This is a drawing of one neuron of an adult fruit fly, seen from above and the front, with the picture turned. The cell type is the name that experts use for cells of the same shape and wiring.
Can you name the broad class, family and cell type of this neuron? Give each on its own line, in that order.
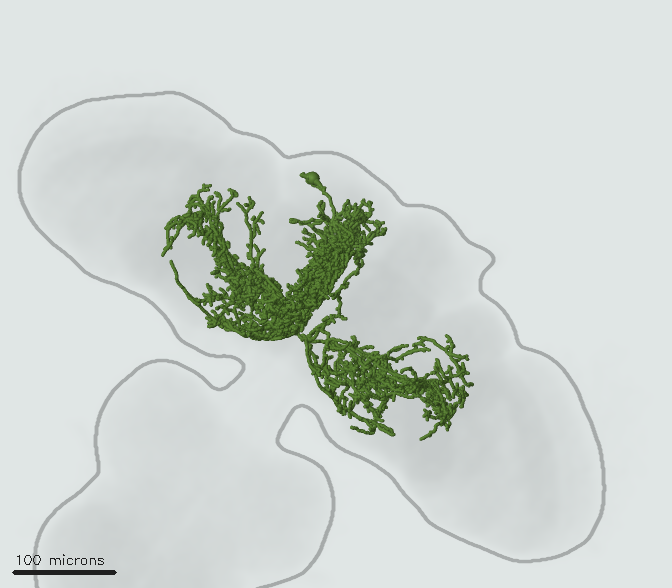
central-brain intrinsic neuron
AstA
AstA1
